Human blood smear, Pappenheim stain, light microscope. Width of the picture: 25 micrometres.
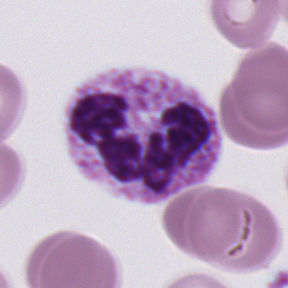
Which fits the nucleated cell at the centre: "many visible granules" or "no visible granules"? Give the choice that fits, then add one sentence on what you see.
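Many visible granules. Many small pink-violet granules are scattered throughout the cytoplasm.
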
